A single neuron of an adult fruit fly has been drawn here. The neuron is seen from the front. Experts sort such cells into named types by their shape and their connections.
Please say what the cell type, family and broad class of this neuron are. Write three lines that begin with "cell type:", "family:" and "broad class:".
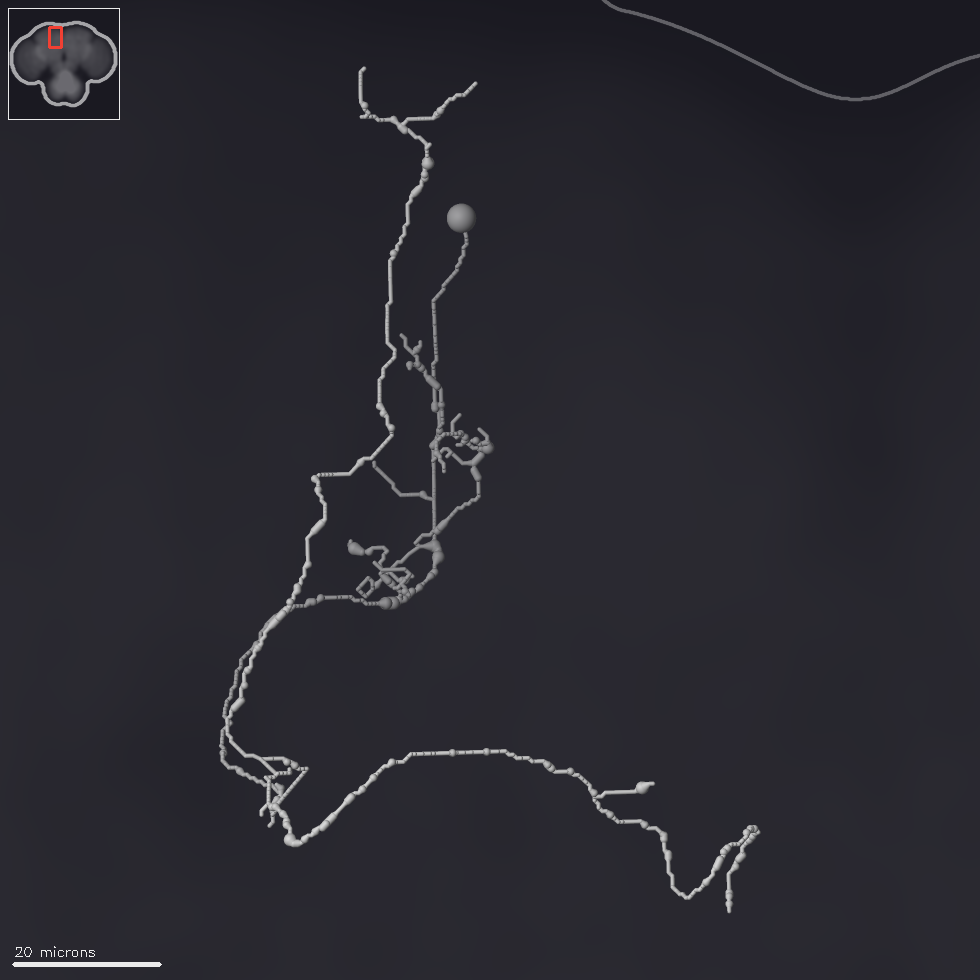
cell type: KCab-m
family: class Kenyon Cell
broad class: central-brain intrinsic neuron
